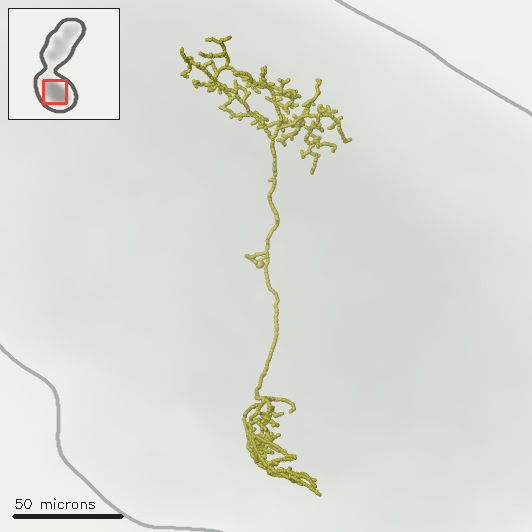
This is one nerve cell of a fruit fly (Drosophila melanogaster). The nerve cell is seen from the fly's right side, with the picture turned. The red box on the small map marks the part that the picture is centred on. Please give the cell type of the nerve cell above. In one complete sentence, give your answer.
Of the cell type LoVP76 is this nerve cell.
